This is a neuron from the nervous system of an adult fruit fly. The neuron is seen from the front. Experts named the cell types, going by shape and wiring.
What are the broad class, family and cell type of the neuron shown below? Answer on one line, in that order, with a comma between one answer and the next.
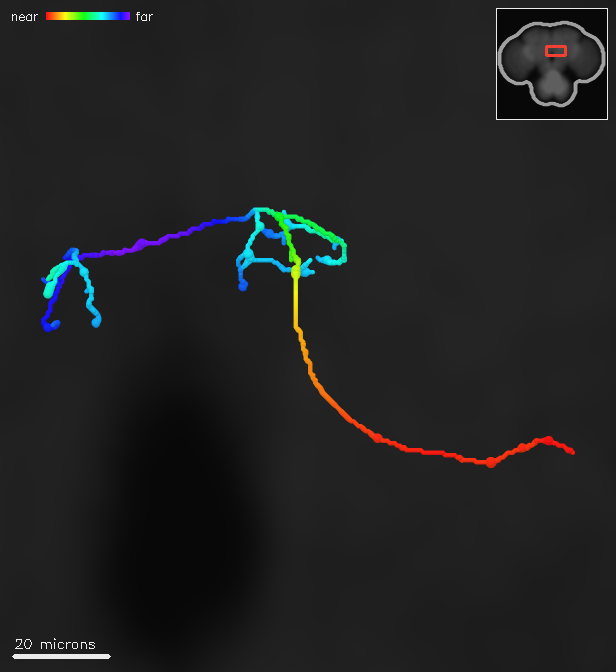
sensory neuron entering the brain, class olfactory, ORN_DM1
